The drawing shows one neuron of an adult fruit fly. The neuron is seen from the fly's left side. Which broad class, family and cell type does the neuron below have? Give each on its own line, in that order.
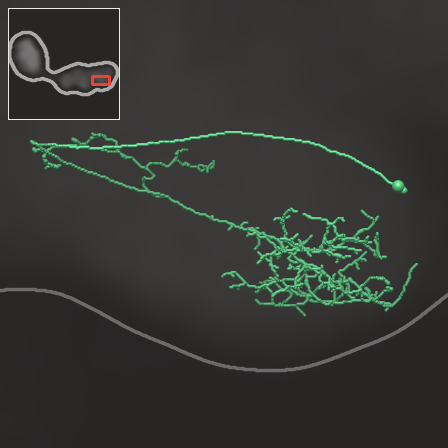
nerve-cord intrinsic neuron
hemilineage 12B
IN12B065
